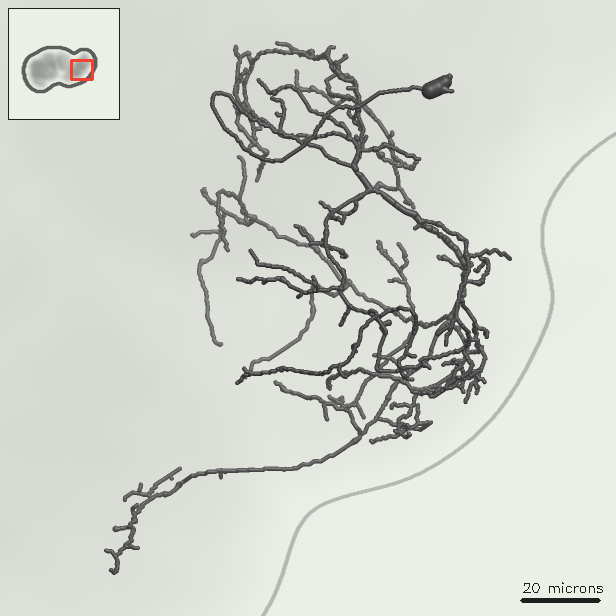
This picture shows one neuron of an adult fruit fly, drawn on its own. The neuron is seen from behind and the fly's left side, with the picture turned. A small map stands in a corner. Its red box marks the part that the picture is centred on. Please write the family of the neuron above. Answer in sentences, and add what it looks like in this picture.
Its family is hemilineage 03A. It is a nerve-cord intrinsic neuron. From top to bottom in the picture it spans about 140 microns. Dozens of branch ends can be seen.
